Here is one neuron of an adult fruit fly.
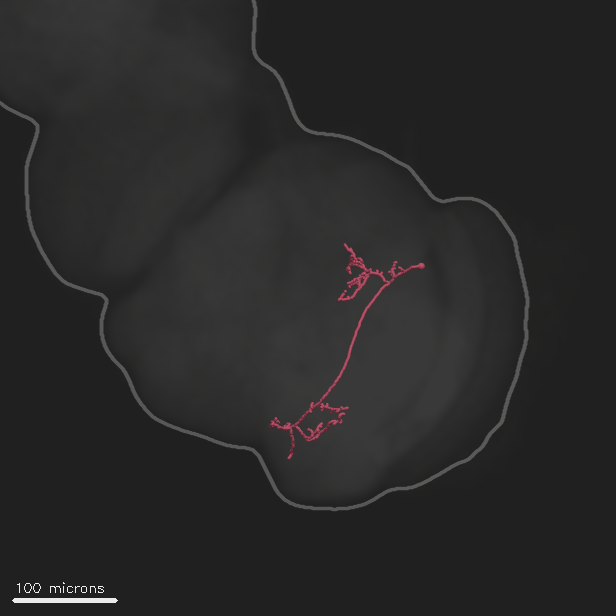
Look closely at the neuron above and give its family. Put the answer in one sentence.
The family is hemilineage FLAa2.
